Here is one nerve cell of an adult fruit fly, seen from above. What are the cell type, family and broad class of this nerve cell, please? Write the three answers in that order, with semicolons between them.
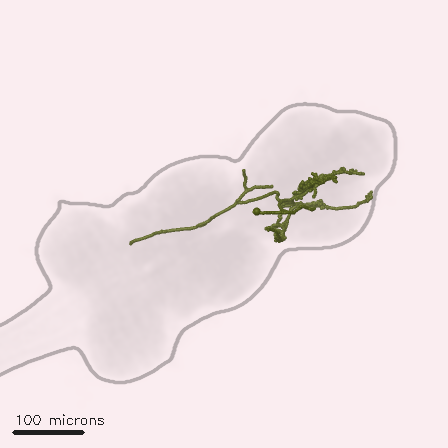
IN23B058; hemilineage 23B; nerve-cord intrinsic neuron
